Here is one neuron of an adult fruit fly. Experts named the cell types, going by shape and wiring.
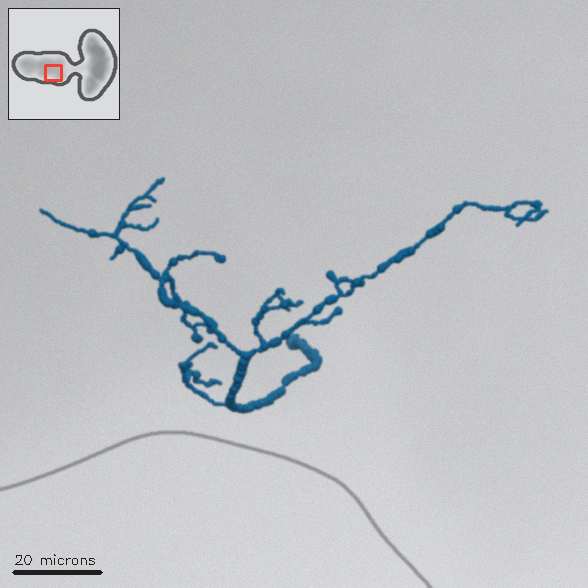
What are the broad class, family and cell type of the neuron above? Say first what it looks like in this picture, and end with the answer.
It lies in the nerve cord. No cell body is drawn. By the scale bar it is about 120 microns wide in this view. It is a sensory neuron entering the nerve cord. Its family is called class mechanosensory tactile. It is of cell type SNta12.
